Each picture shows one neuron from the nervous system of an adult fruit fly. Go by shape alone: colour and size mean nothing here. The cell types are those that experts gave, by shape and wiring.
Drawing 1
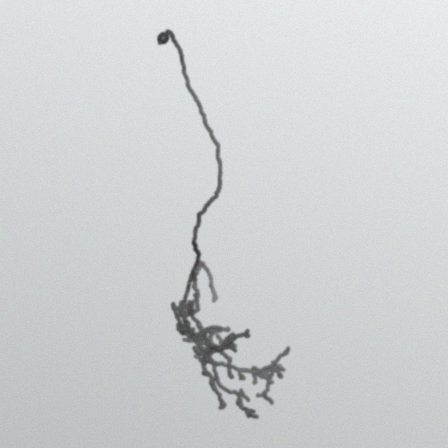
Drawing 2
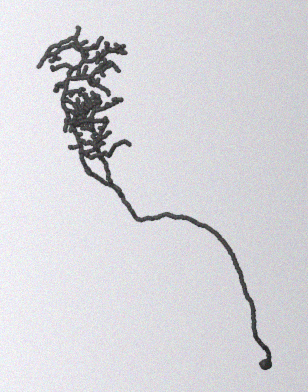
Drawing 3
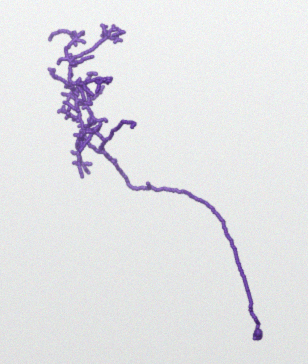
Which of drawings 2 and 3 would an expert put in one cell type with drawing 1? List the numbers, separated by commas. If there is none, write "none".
2, 3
